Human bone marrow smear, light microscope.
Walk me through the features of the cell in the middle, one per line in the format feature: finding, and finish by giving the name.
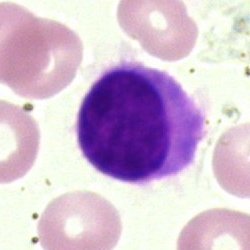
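Outline: roughly round, I'd say
Nucleus: off-centre, toward the left
Chromatin: dense and dark purple
Cytoplasm: mostly on the right, no visible granules
Name: hairy cell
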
